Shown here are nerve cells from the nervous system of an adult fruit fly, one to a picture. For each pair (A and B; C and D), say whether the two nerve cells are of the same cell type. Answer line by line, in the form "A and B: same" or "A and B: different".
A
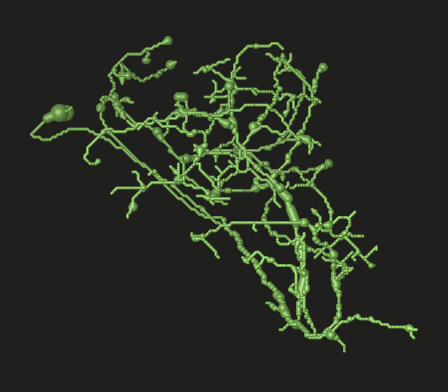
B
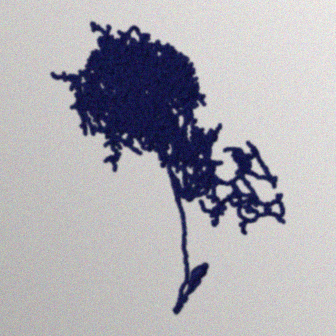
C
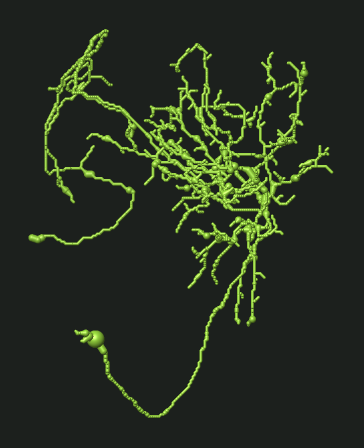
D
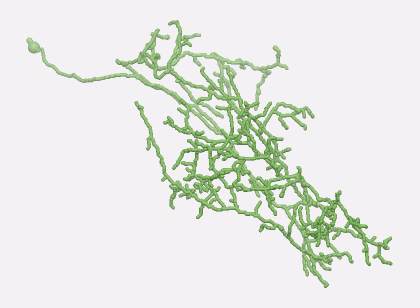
A and B: different
C and D: different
